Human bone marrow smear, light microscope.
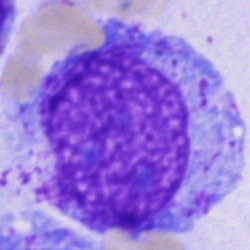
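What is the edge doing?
It runs irregular, uneven and slightly ragged.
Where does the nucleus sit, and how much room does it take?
Toward the left, leaving a wider band of cytoplasm on the right; it fills most of the cell, with a moderate rim around it.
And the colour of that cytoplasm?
Pale greyish-blue.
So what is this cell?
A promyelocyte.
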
